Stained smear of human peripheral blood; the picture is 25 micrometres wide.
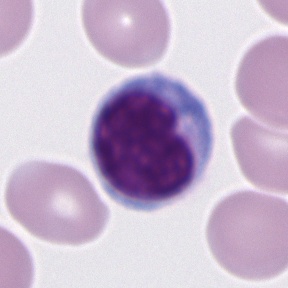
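Typical lymphocyte, the nucleated cell at the centre of a stained peripheral blood smear. Cell about 12 micrometres across; nucleus about 10 by 8 micrometres. Nucleus off-centre toward the left, with a shallow indentation on its right side. Chromatin dark purple, coarsely clumped. Beside the indentation, a paler, almost clear patch of cytoplasm.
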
